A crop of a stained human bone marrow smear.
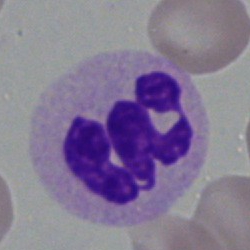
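Segmented neutrophil, the cell in the middle. First, the nucleus is divided into at least three separate lobes. Next, narrow strands of nuclear material join those lobes. Then the cytoplasm: plentiful and pale pinkish-lilac. Last, fine, faint lilac granules lie within it.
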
